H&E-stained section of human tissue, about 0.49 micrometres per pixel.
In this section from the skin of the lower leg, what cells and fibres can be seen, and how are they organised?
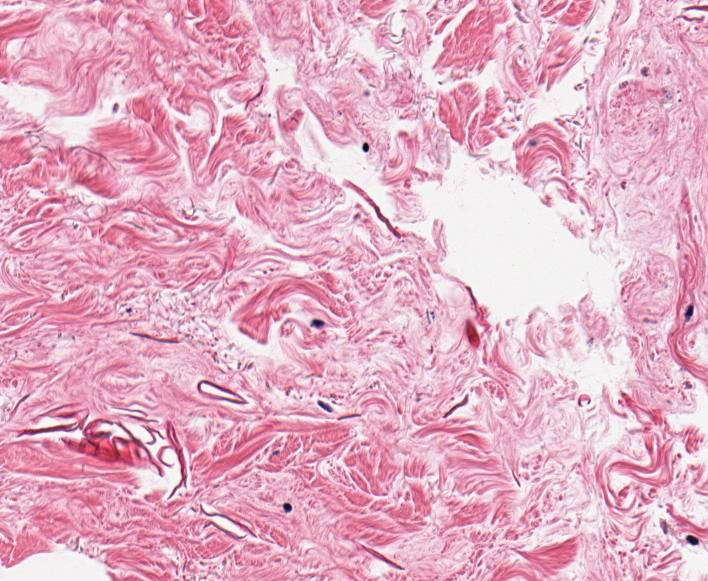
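Field almost entirely pink-staining collagen bundles. Bundles interlace in many directions, not parallel. Nuclei sparse, small, dark, scattered singly among bundles. No epithelium anywhere in field.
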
